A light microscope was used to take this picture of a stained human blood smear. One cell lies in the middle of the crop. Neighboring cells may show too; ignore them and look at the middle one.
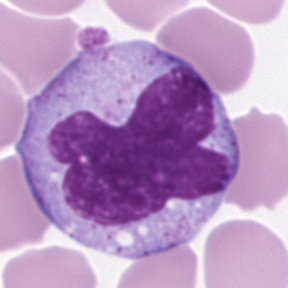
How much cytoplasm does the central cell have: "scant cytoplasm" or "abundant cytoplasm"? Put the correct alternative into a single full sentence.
The cell has plenty of cytoplasm around its nucleus.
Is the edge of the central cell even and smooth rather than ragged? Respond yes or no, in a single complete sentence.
Yes, in outline this cell is smooth rather than rough.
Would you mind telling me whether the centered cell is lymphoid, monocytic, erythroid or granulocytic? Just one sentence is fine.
Lineage of the cell at the center of this crop: monocytic.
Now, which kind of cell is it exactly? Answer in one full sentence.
The centrally placed cell is classified as a monocyte.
